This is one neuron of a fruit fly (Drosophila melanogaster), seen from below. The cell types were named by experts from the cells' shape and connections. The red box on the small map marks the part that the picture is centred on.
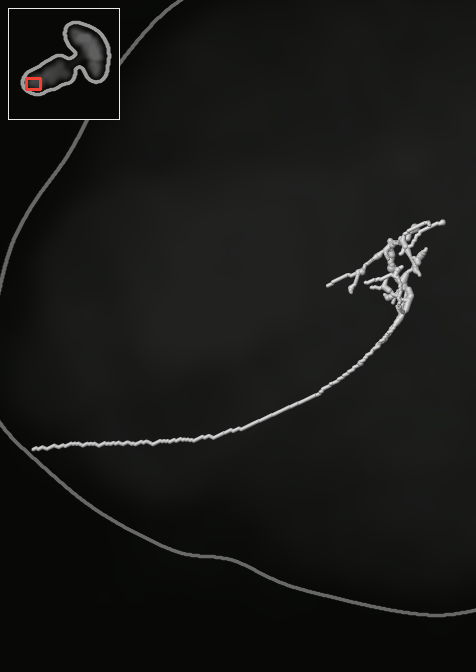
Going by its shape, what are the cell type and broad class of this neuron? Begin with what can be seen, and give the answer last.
It lies in the nerve cord. In this view it is wider than it is tall. Its cell type is SNxx15. It is a sensory neuron entering the nerve cord.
